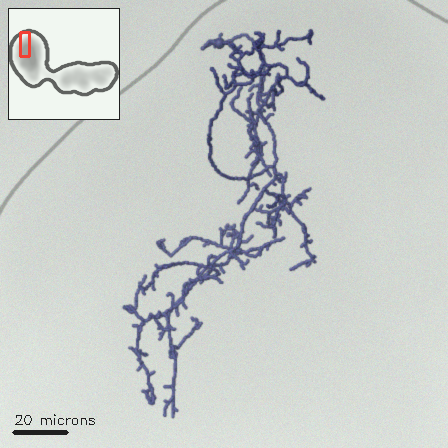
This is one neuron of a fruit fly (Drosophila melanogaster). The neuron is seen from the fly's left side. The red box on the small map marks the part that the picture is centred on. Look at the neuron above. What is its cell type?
AVLP026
